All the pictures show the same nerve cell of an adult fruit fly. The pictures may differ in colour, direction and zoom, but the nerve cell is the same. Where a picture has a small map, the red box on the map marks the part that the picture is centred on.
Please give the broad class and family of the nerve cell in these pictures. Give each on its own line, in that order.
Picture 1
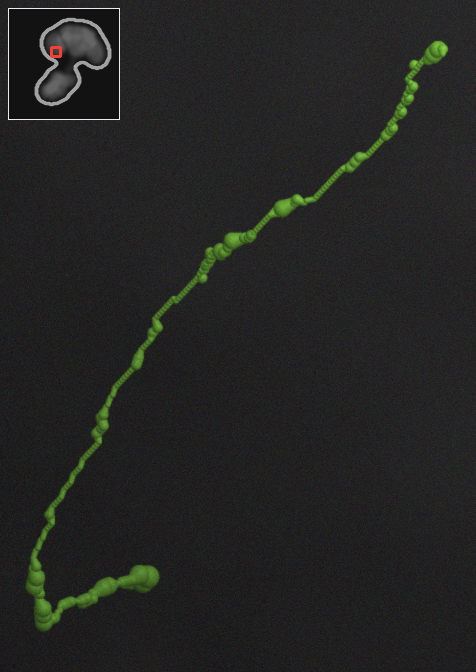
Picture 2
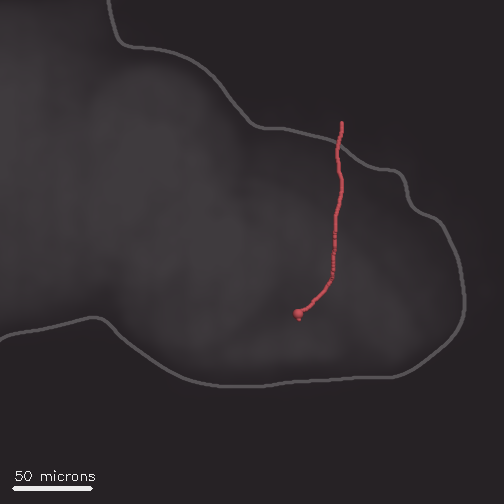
photoreceptor or other optic-lobe sensory neuron
class visual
